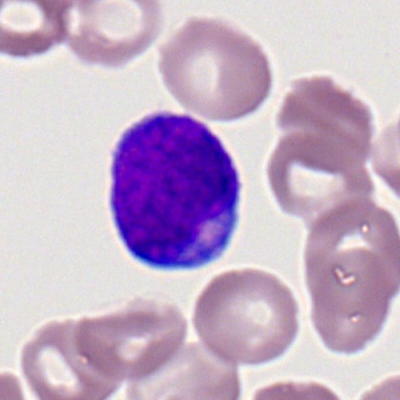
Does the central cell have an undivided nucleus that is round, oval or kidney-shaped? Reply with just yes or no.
Yes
